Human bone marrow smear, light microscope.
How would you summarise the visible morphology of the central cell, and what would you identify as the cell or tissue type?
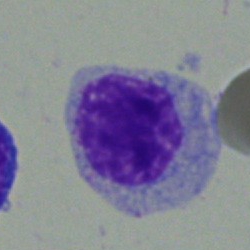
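Irregular and somewhat angular, the outline is not smoothly round. The nucleus lies off-centre toward the upper left, leaving a wider band of cytoplasm on the right and lower side. That cytoplasm forms a moderate, pale greyish-blue rim without coarse dark granules. This cell is a myelocyte.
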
